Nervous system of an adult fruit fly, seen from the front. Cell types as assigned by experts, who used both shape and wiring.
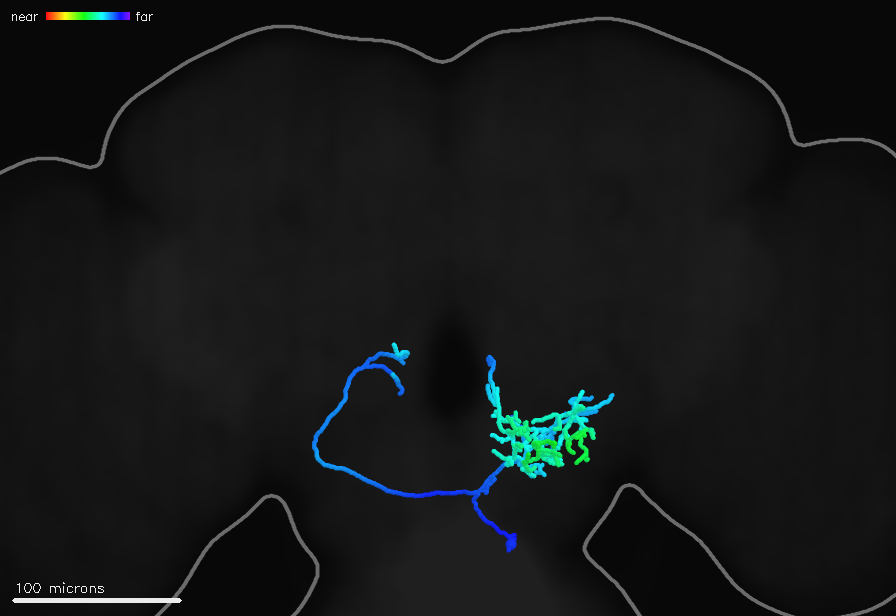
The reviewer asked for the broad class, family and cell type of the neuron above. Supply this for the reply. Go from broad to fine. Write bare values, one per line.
central-brain intrinsic neuron
hemilineage LB19
AMMC014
